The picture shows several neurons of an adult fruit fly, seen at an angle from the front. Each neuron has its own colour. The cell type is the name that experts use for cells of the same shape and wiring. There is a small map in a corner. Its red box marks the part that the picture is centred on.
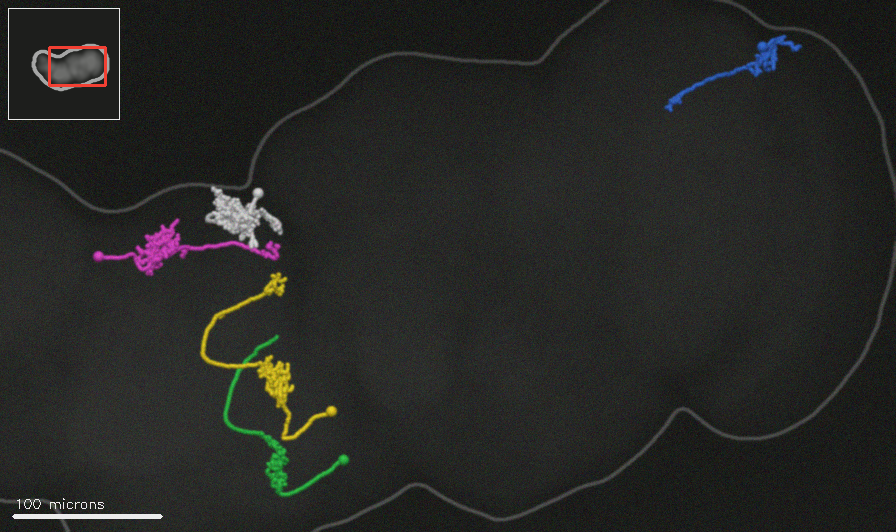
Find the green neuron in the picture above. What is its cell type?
Tm3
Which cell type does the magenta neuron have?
TmY10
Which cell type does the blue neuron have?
Tm5c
